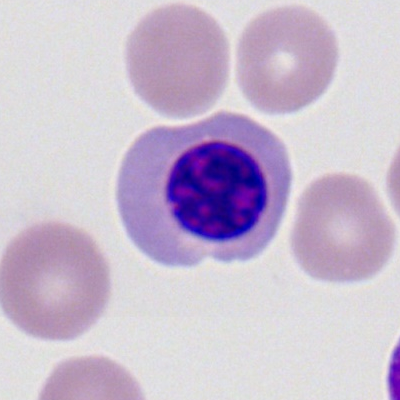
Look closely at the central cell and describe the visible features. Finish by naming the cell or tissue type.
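First, the chromatin: dark purple and coarsely clumped. Second, the cytoplasm: a moderate rim of pale lilac-blue surrounds the nucleus. Third, position: the nucleus sits off-centre toward the right side of the cell. Fourth, outline: a small notch marks its lower edge. The name for this cell is erythroblast.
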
